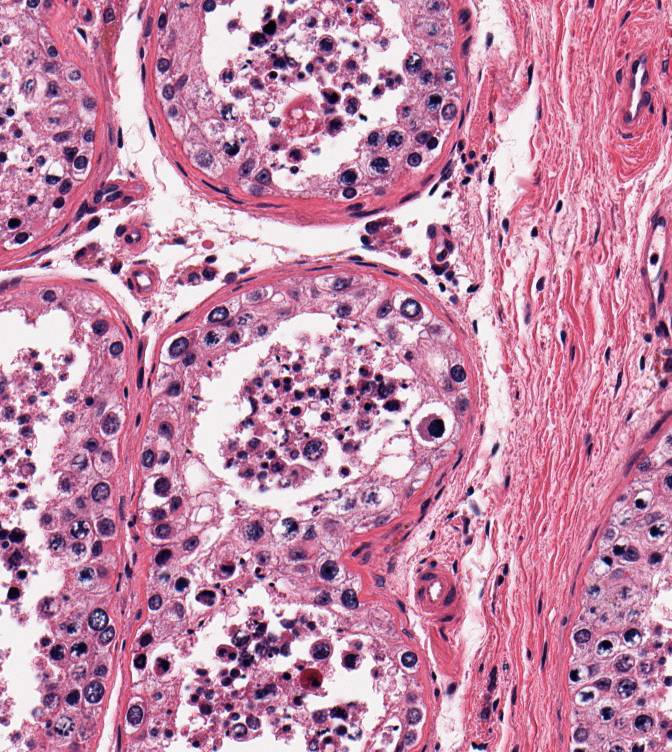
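Testis. Tubules: stratified epithelium several cells thick around a central lumen, bounded by a thin pink fibrous wall with flattened, elongated nuclei. Many large epithelial cells have round nuclei with coarse, clumped chromatin. Right: wavy pink collagen bundles running mainly top to bottom, scattered elongated nuclei.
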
